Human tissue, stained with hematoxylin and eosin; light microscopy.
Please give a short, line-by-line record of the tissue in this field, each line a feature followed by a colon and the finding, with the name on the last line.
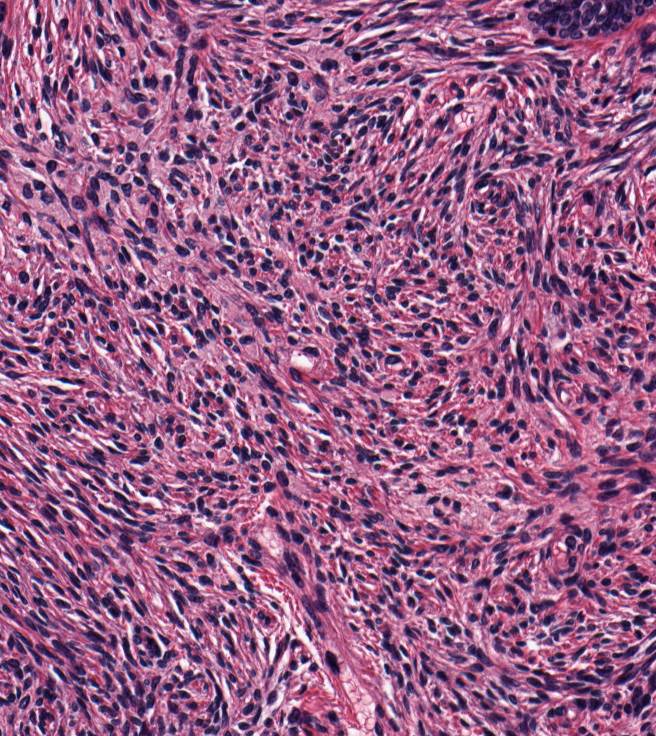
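Nuclear staining: dark.
Nuclear shape: oval to elongated.
Uniformity: nuclei fairly uniform in size and shape across the field.
Cytoplasm: scant, pale pink, indistinct borders.
Top right corner: compact cluster of closely packed dark round nuclei.
Tissue: ovary.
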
